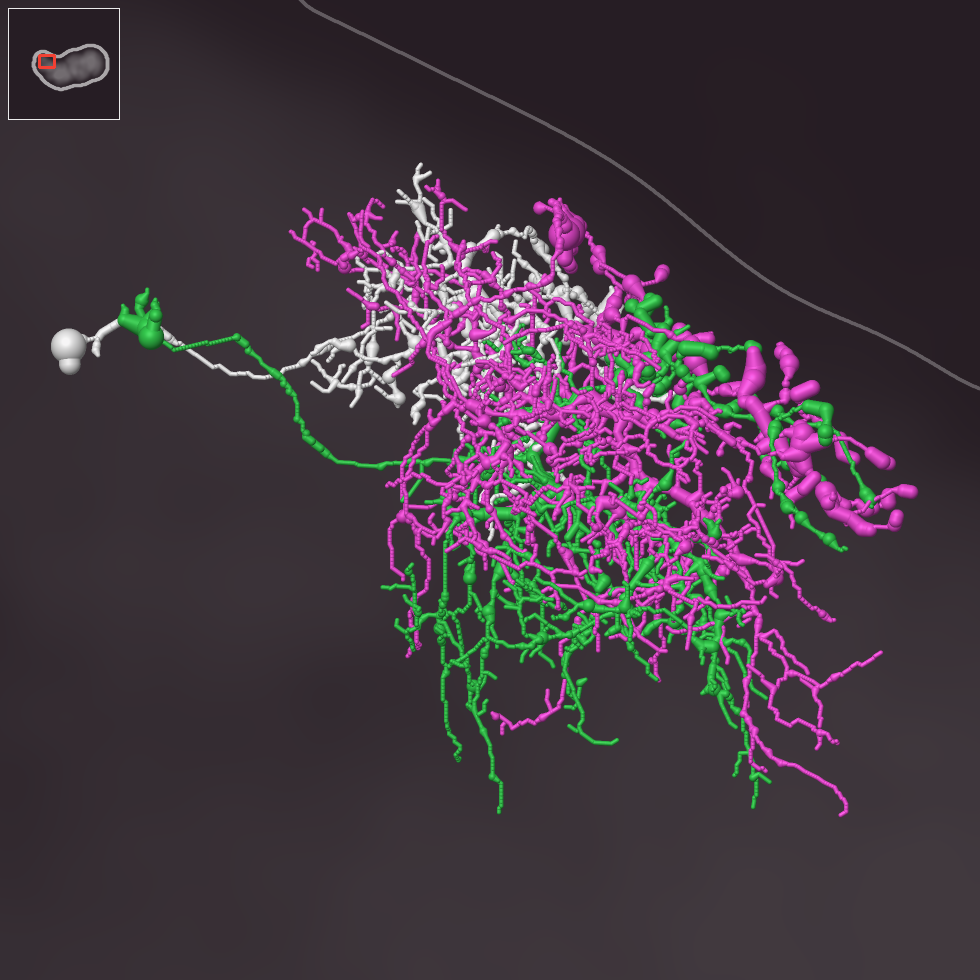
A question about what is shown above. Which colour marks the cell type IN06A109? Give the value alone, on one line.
green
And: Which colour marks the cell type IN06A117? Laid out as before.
white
